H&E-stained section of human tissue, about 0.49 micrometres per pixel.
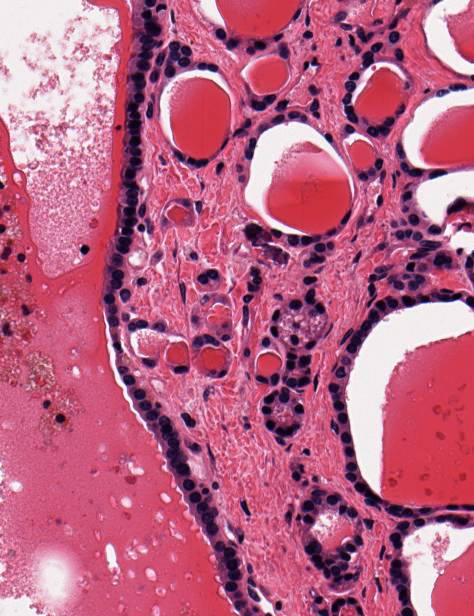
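Thyroid. On the left is a large lumen holding pink material, with a paler, flocculent patch in its upper left part; follow its right edge and you will see a single layer of cuboidal cells with dark round nuclei. To the right, a band of stroma holds many round spaces of widely varying size, each filled with homogeneous deep pink material.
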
